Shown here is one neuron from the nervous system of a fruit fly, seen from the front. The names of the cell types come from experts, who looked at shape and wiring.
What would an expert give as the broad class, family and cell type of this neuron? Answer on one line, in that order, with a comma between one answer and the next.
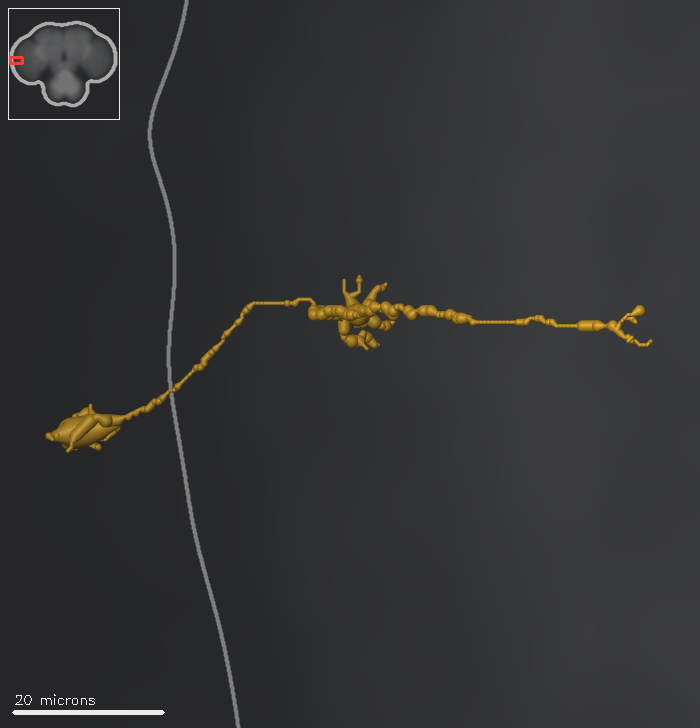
optic-lobe intrinsic neuron, T, T1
